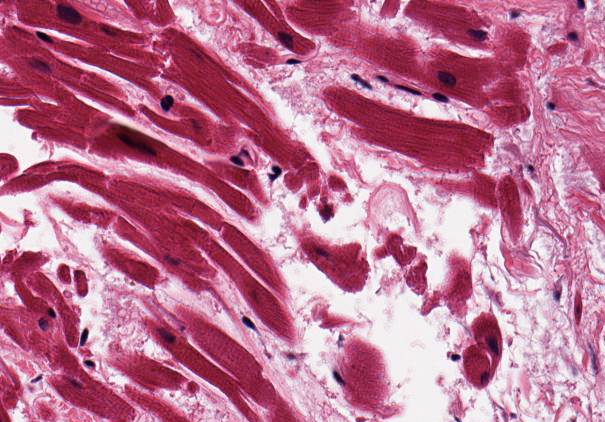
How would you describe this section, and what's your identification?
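Muscle fibres in the left half of the field run obliquely from upper left toward lower right. Their cytoplasm is deep pink and crossed by fine transverse striations, and their oval nuclei lie centrally within the fibres. Small, dark, elongated nuclei are scattered in the spaces between the fibres. This section is from the left ventricle of the heart.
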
